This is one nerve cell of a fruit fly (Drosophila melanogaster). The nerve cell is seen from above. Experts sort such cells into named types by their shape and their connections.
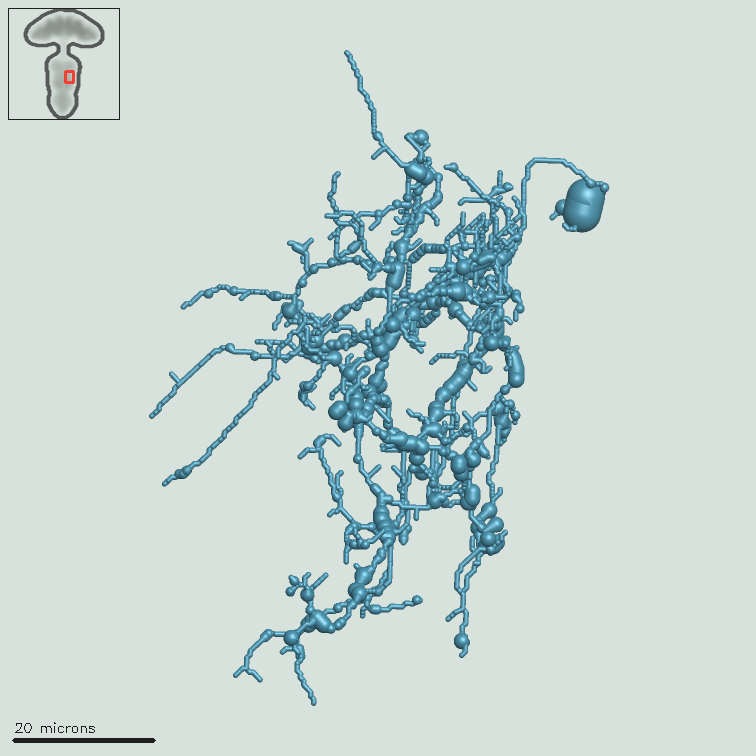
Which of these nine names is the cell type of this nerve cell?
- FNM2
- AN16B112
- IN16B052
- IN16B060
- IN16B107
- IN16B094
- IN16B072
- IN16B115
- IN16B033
IN16B072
